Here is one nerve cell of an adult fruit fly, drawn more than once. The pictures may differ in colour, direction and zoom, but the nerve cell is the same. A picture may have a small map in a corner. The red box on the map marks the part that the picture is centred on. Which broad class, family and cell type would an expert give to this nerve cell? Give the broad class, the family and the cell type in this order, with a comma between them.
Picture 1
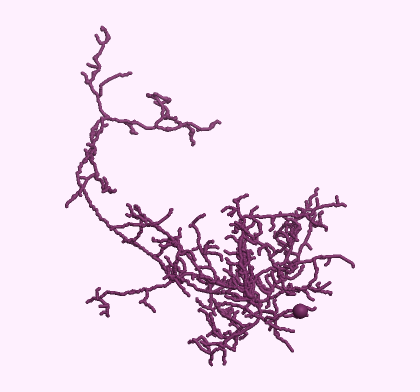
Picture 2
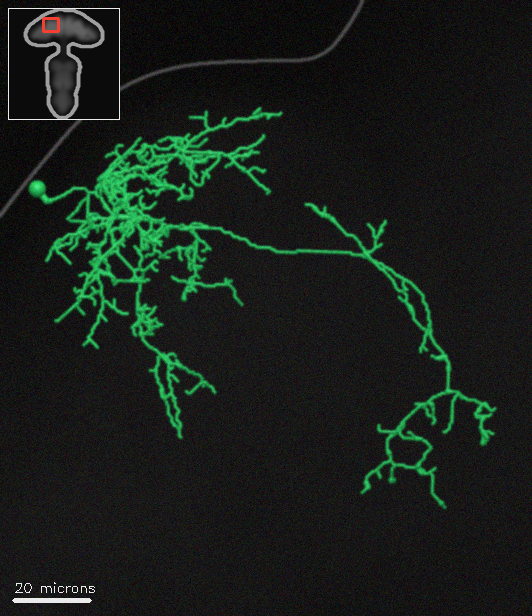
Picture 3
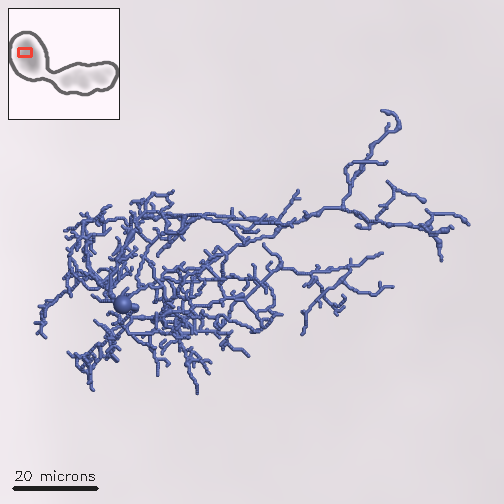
central-brain intrinsic neuron, hemilineage VLPl2_medial, AVLP198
